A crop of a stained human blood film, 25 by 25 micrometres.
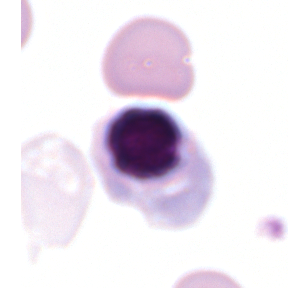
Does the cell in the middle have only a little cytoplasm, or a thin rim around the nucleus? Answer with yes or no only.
No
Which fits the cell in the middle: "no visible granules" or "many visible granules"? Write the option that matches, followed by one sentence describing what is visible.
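No visible granules. No granules are visible in the cytoplasm.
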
